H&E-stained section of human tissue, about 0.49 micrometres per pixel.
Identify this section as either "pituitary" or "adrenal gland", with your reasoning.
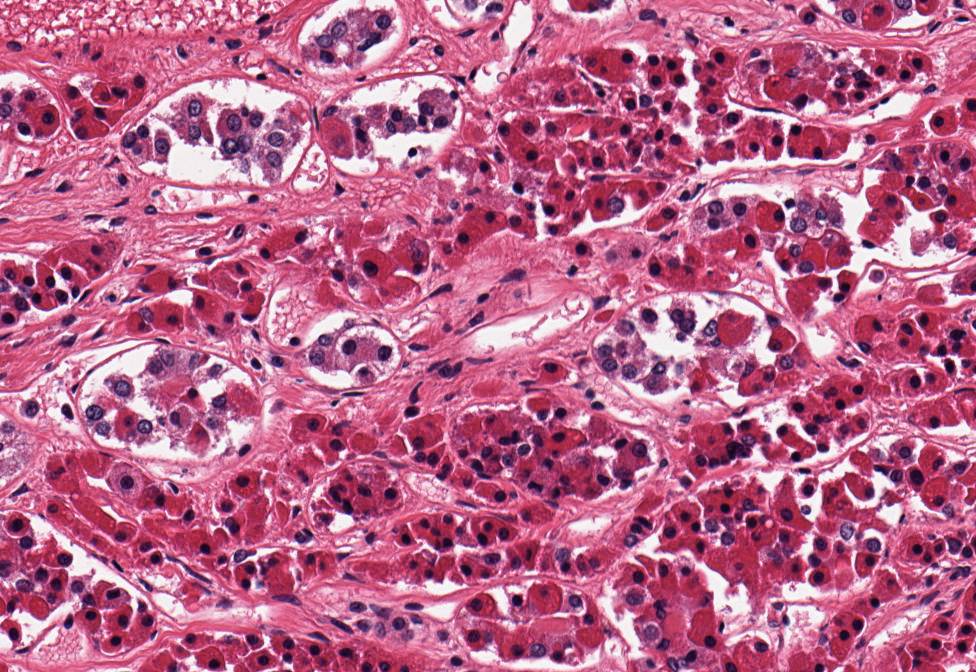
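This is pituitary. Throughout the field the cells lie in rounded to elongated nests and cords separated by thin bands of fibrous stroma.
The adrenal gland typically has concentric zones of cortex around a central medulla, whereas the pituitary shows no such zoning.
Most cells are polygonal with abundant, deeply eosinophilic cytoplasm.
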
